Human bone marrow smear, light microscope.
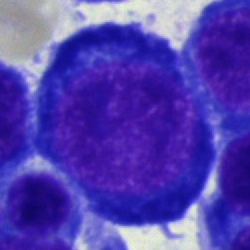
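Proerythroblast, the cell in the middle of this stained bone marrow smear. Its outline is roughly round. The chromatin is finely stippled, not coarsely clumped. A narrow rim of deep blue cytoplasm surrounds the nucleus.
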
